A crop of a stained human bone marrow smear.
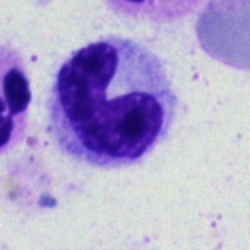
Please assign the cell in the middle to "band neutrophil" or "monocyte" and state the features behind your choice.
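Band neutrophil. Deciding feature: chromatin dark purple and coarsely clumped.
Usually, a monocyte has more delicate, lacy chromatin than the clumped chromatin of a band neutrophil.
Also seen: round, smooth outline; nucleus curved like a horseshoe, its deep notch opening toward the upper right; moderate rim of pale greyish-lilac cytoplasm around the nucleus.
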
